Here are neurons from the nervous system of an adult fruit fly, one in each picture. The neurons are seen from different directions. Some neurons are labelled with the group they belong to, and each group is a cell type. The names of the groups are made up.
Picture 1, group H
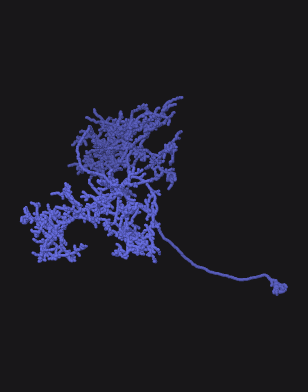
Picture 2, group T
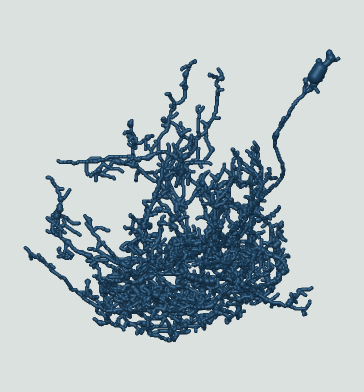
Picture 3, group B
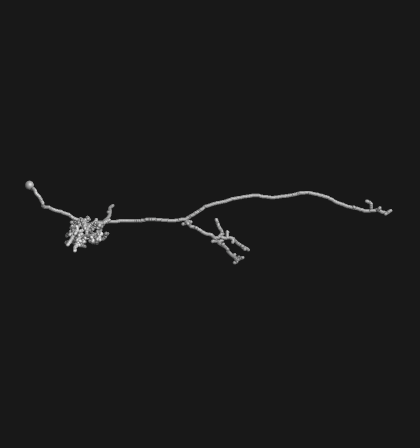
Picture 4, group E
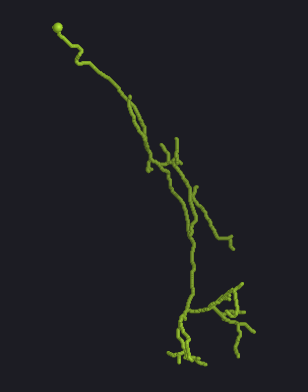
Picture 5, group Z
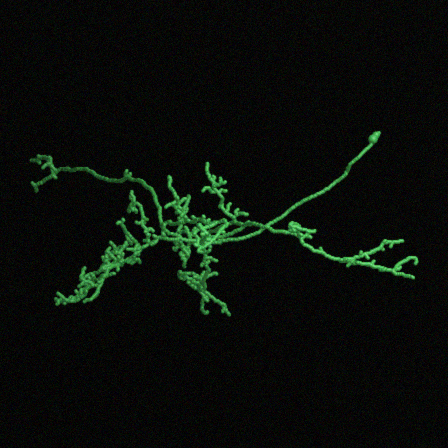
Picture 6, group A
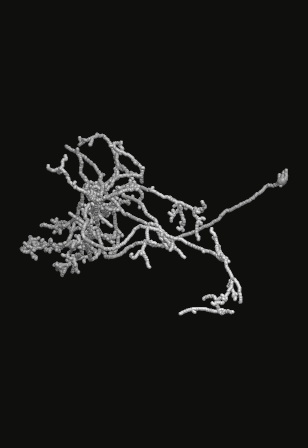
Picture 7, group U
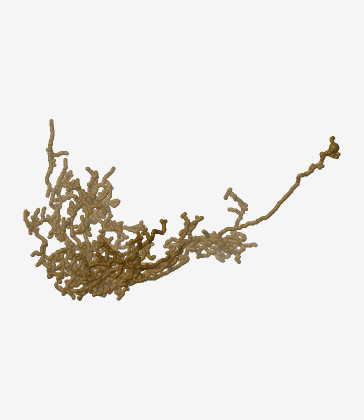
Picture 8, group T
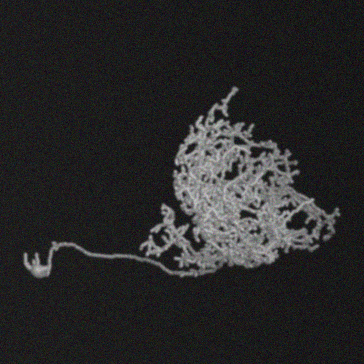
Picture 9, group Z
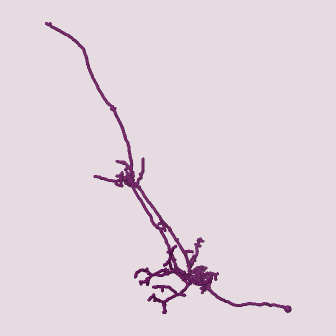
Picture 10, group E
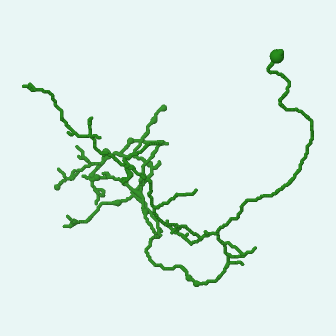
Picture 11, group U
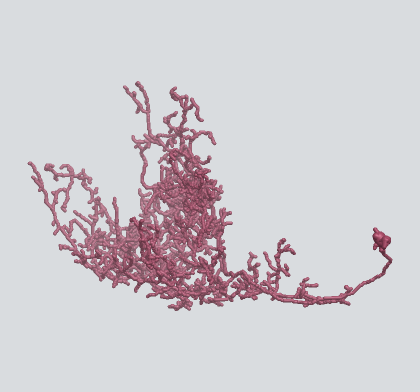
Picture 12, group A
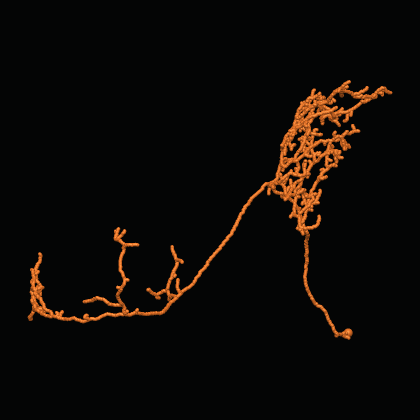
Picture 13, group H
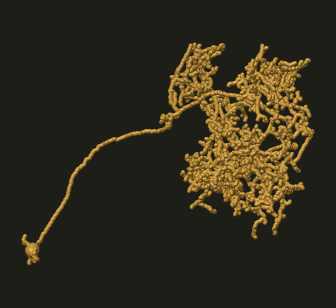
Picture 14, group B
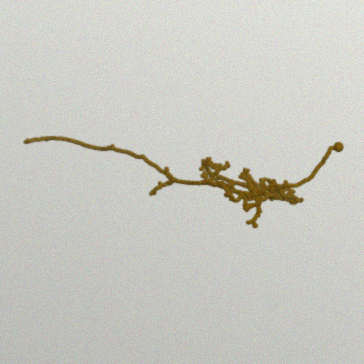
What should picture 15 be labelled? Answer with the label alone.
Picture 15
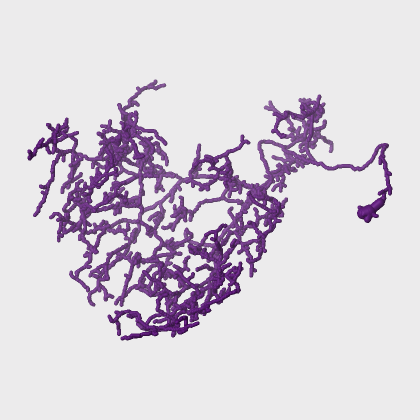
group U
